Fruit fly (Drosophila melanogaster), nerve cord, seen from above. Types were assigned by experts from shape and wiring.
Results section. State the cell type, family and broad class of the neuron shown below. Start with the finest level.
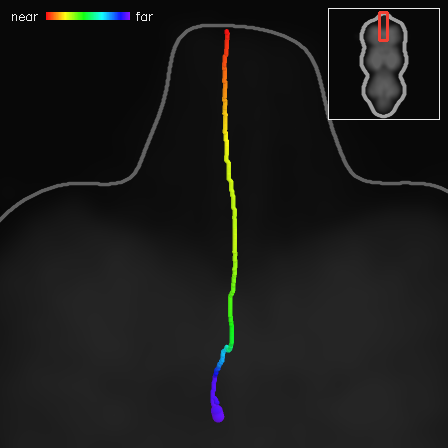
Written: AN27X021; hemilineage 27X; ascending neuron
